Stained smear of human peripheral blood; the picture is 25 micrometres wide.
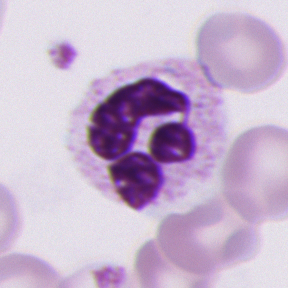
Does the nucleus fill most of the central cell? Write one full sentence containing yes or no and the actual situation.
No, the nucleus is surrounded by broad cytoplasm.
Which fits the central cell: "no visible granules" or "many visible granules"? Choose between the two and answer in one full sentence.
Many visible granules are held in the cell's cytoplasm.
